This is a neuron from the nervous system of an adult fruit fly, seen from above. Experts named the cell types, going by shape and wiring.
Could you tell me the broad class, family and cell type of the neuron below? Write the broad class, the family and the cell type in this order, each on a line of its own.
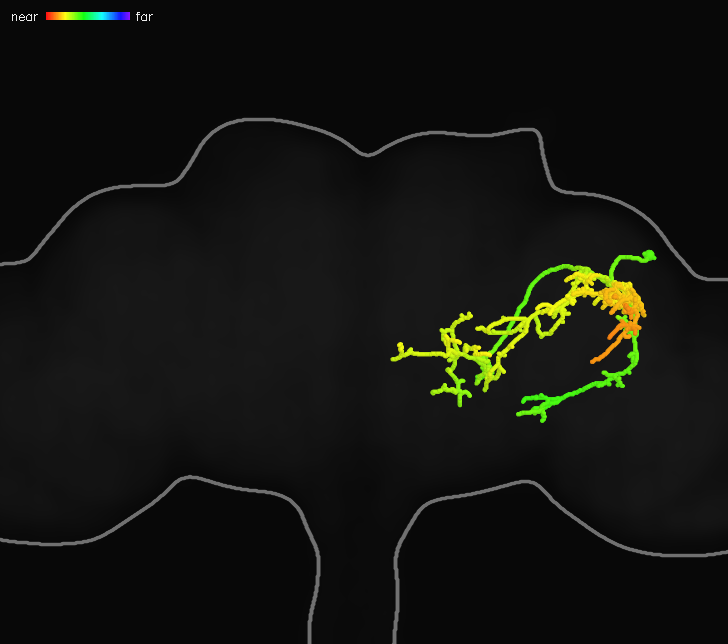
central-brain intrinsic neuron
hemilineage SLPa&l1_anterior
CB3931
